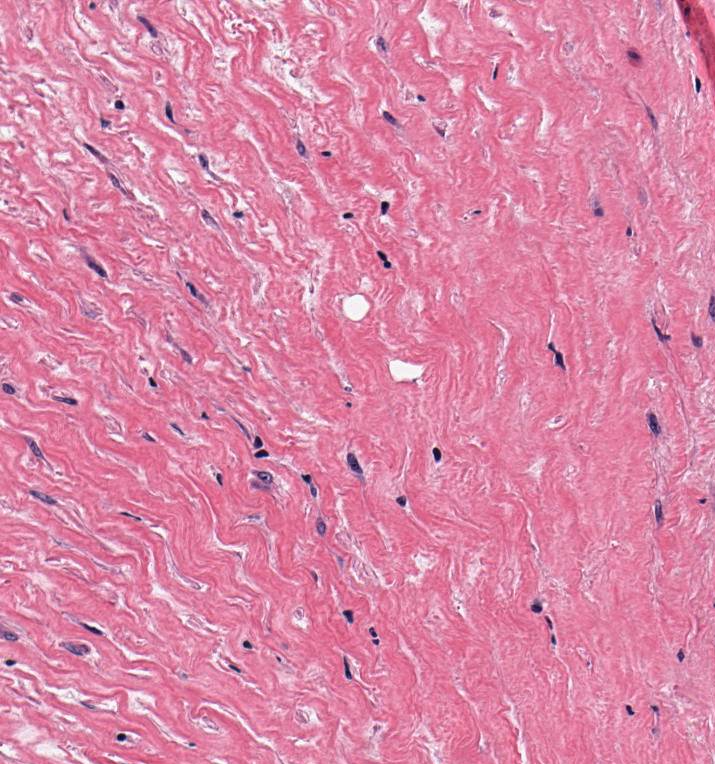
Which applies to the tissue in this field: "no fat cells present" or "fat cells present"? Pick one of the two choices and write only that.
No fat cells present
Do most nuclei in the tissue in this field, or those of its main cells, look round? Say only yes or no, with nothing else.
No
